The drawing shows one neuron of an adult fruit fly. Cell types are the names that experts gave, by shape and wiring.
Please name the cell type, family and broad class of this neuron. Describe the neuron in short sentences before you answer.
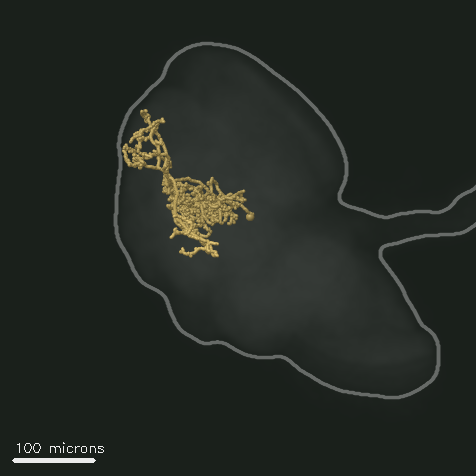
The cell body is in the middle of the picture. From top to bottom in the picture it spans about 180 microns. Its cell type is AVLP317. The family is hemilineage VLPl&p2_lateral. This is a central-brain intrinsic neuron.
